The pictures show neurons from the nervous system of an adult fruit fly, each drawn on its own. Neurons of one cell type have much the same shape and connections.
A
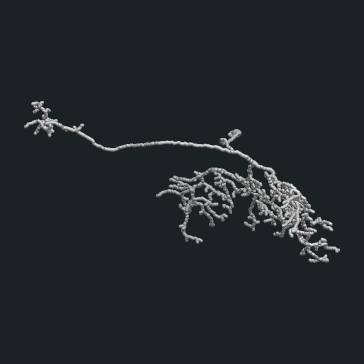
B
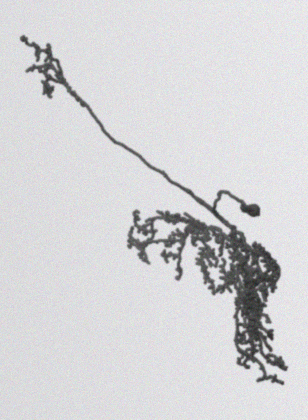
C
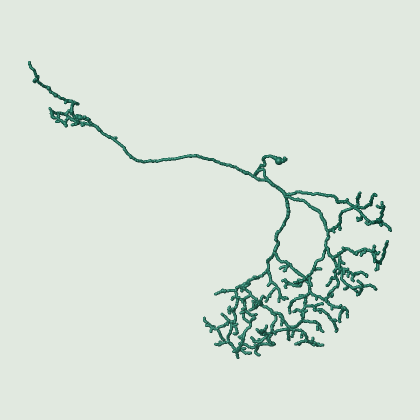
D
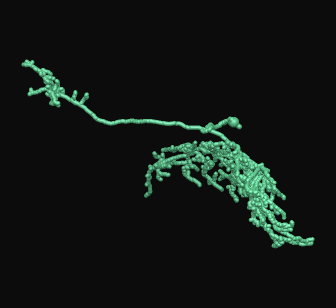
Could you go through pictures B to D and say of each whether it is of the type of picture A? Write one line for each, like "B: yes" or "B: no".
B: yes
C: no
D: yes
